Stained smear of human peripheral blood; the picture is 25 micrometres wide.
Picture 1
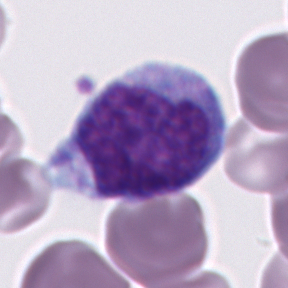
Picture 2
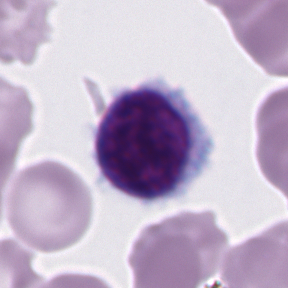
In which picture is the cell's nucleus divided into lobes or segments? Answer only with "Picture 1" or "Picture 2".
Picture 1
